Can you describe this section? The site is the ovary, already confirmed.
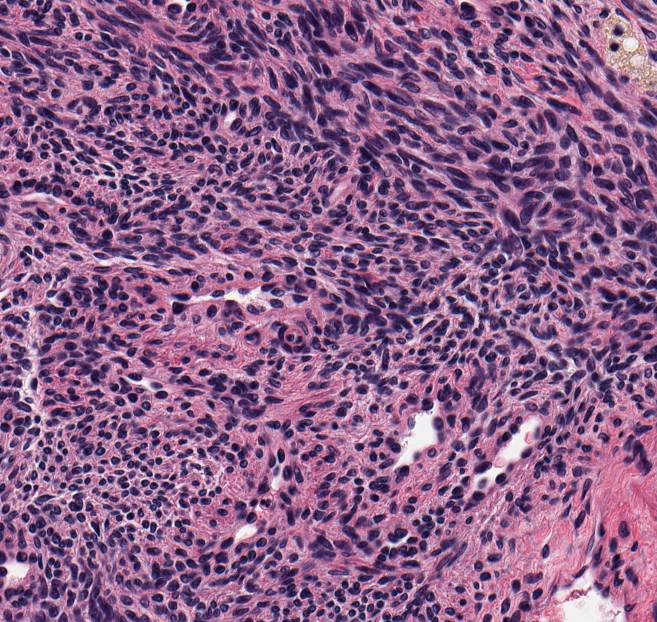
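Spindle and oval cells pack the field densely in short, intersecting fascicles. Their nuclei are oval to elongated, crowded and dark. There's scant pale pink cytoplasm, borders indistinct. A denser band of pink collagen sits in the lower right corner.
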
